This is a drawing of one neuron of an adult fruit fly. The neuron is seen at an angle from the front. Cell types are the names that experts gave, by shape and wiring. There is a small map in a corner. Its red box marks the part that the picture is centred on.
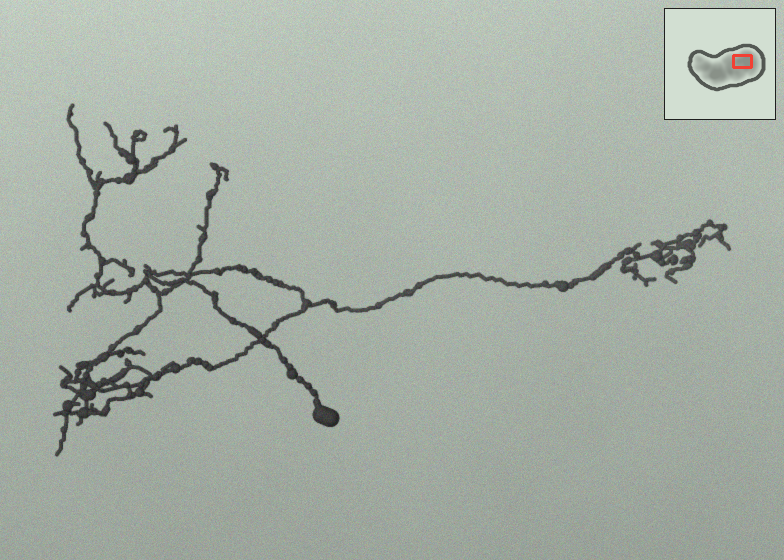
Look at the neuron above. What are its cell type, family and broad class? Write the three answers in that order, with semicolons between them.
PAM14; class DAN; central-brain intrinsic neuron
